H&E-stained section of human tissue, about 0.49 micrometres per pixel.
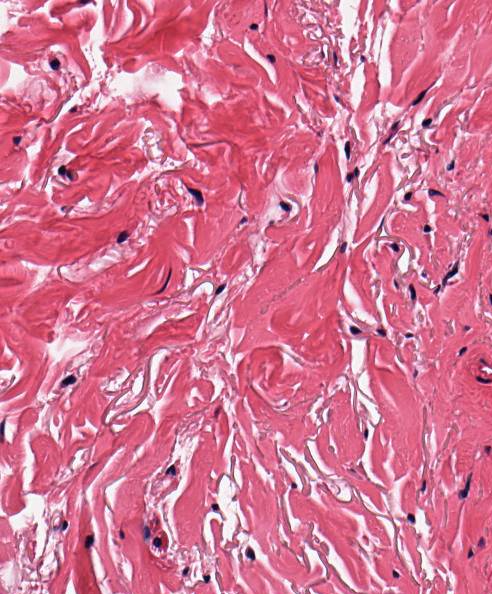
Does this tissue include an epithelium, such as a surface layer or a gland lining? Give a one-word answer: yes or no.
No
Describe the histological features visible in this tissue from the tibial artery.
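Look first at the thick collagen bundles: they fill the whole field and weave in many different directions. Notice how strongly they take up eosin, a deep pink throughout. Cells are few; only scattered nuclei sit between the bundles. Most of those nuclei are small, dark and elongated, in keeping with fibroblasts.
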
